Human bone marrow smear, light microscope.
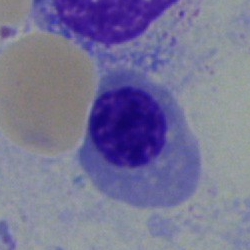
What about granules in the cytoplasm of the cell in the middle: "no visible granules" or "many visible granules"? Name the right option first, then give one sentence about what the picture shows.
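No visible granules. The cytoplasm shows no granules.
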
